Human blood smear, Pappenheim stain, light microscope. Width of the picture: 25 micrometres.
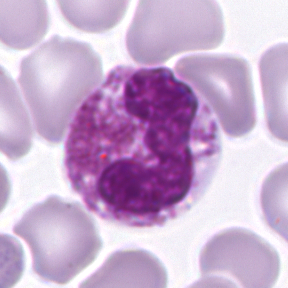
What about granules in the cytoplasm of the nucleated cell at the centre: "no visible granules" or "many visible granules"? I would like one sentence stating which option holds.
What the cytoplasm holds is many visible granules.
